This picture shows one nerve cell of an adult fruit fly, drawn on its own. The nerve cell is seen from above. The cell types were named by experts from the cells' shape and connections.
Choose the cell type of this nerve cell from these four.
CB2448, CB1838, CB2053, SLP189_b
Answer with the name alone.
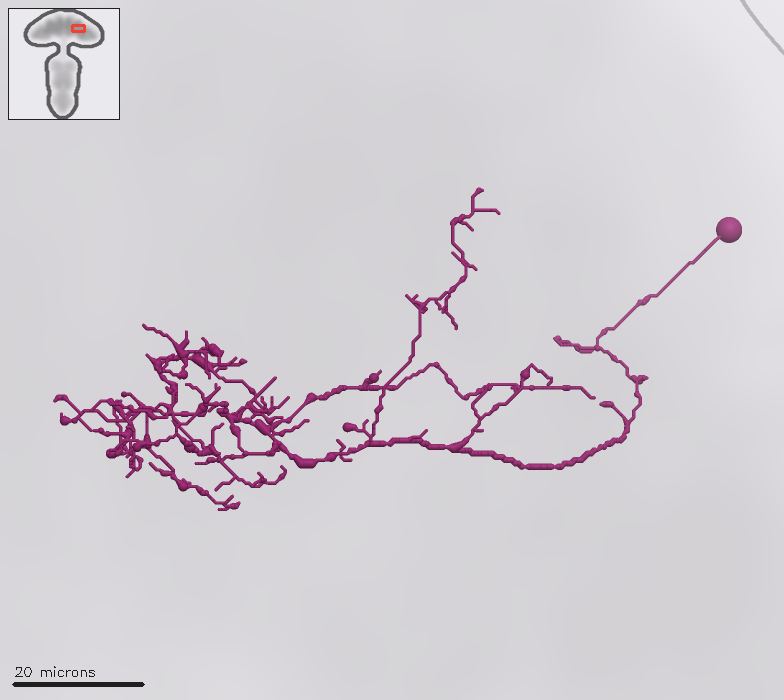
CB1838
